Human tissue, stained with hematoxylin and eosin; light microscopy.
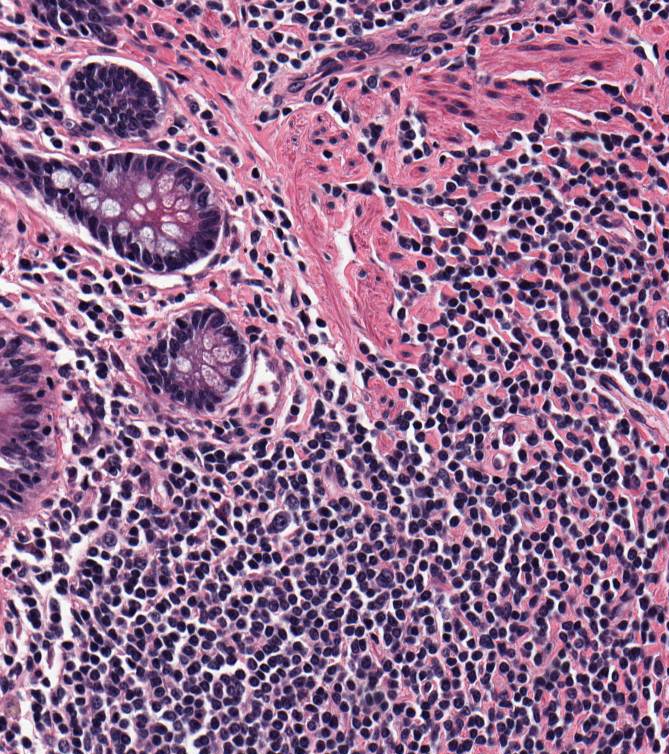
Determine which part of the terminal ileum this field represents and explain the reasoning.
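The answer is lymphoid tissue, a dense sheet of small, dark, round cells filling the lower half and the right side of the field. These cells have small, round, densely dark nuclei with scant cytoplasm.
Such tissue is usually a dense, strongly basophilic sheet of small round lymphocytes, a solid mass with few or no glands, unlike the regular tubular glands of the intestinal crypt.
The crypts are lined by columnar epithelium rich in goblet cells with pale, clear mucin vacuoles, and pink stroma with spindle-shaped nuclei lies between and around them in the upper left.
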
